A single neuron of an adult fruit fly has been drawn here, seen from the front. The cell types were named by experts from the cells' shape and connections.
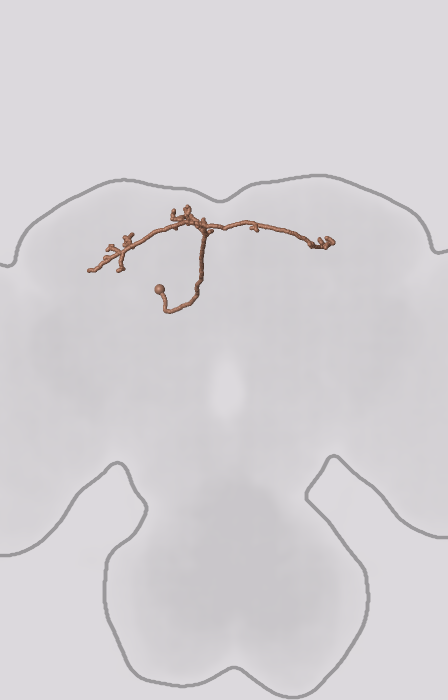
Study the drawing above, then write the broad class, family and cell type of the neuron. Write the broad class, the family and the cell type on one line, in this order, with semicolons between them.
central-brain intrinsic neuron; hemilineage SMPp&v1_ventral; SMP590_b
